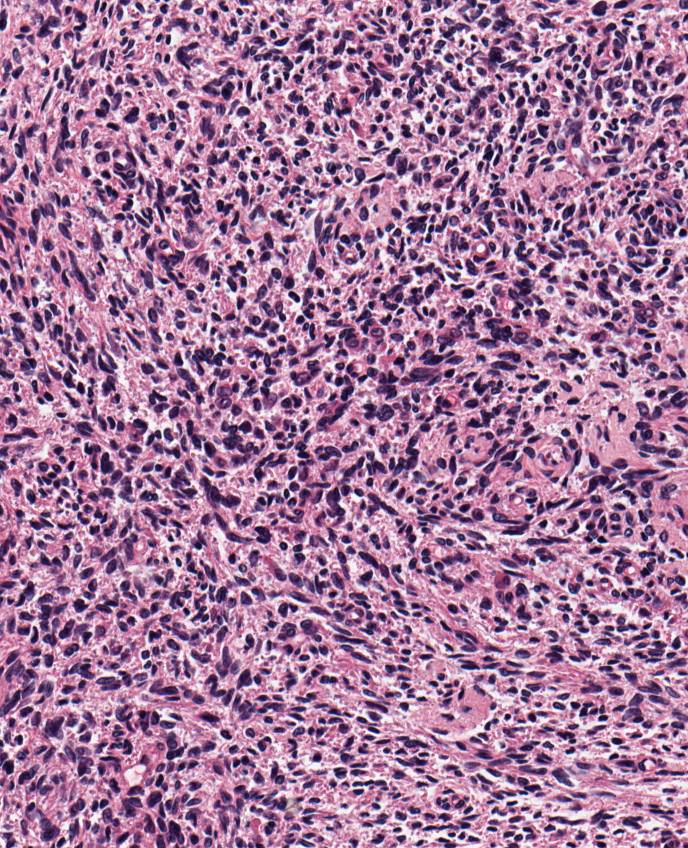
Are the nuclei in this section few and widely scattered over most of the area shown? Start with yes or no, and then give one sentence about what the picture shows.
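No. The whole field is a dense, crowded sheet of cells with no glands, tubules or other organised units.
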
